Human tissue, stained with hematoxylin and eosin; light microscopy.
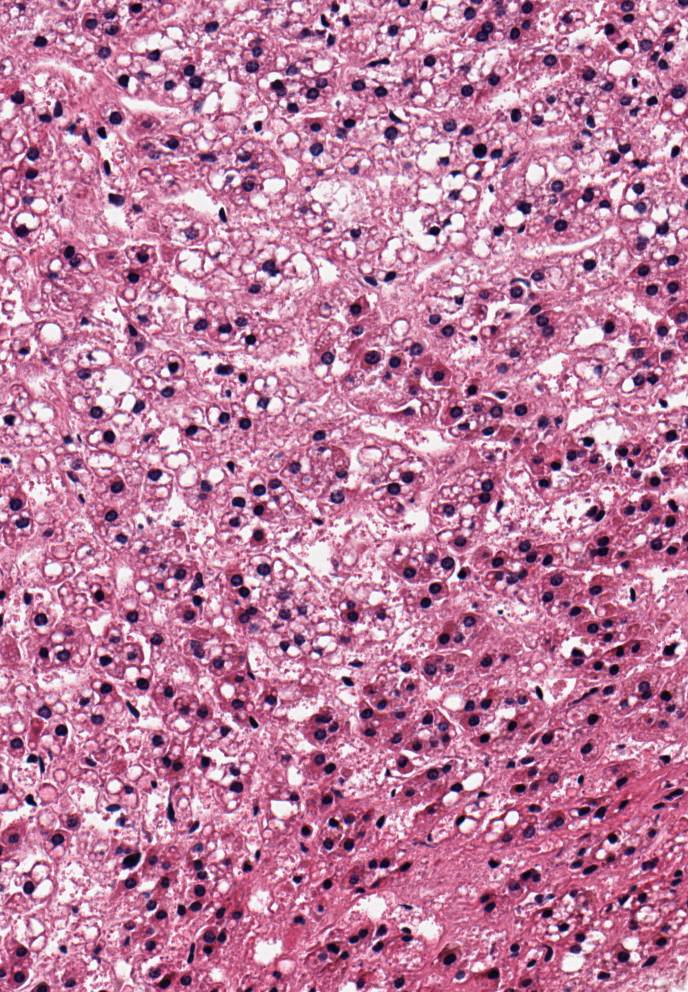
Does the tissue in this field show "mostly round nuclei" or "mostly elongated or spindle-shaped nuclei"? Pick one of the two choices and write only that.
Mostly round nuclei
